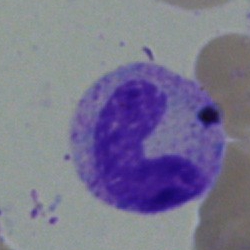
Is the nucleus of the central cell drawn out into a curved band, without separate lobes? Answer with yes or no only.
Yes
